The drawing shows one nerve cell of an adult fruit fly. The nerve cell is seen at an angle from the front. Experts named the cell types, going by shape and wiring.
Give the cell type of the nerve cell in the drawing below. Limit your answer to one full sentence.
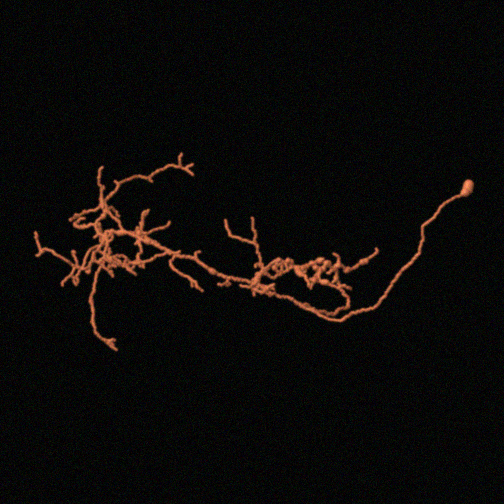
The nerve cell belongs to cell type IN09A055.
